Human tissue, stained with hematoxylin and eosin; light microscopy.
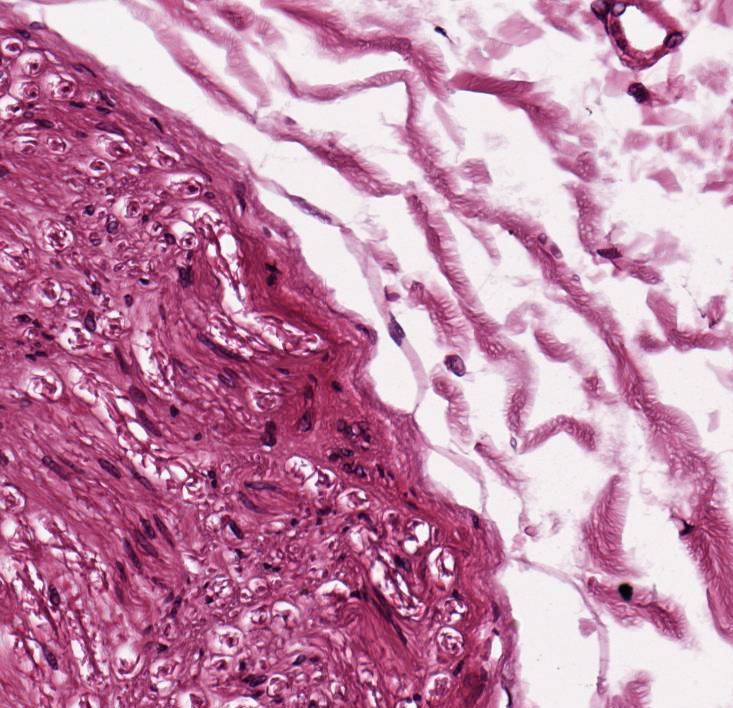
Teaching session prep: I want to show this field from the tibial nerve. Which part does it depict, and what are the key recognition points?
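Verdict: nerve fascicle. Point one: dense, deeply eosinophilic cellular tissue, left and lower; looser fibrous tissue, upper right. Point two: scattered rounded cells, each in a clear space, among dark, elongated spindle-shaped nuclei.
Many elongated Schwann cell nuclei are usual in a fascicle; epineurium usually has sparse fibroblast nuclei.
Point three: a compact pink edge band, nuclei parallel to it.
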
